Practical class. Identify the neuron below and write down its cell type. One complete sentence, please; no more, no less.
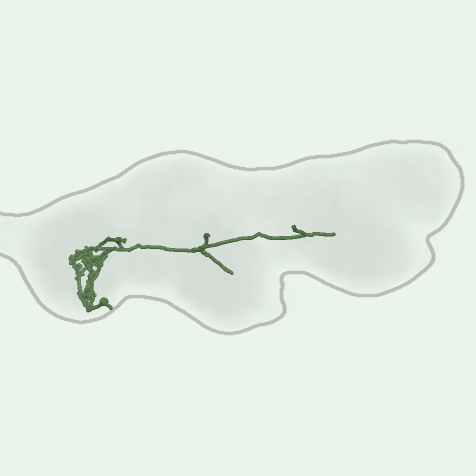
The cell type IN04A002 is the type of this neuron.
